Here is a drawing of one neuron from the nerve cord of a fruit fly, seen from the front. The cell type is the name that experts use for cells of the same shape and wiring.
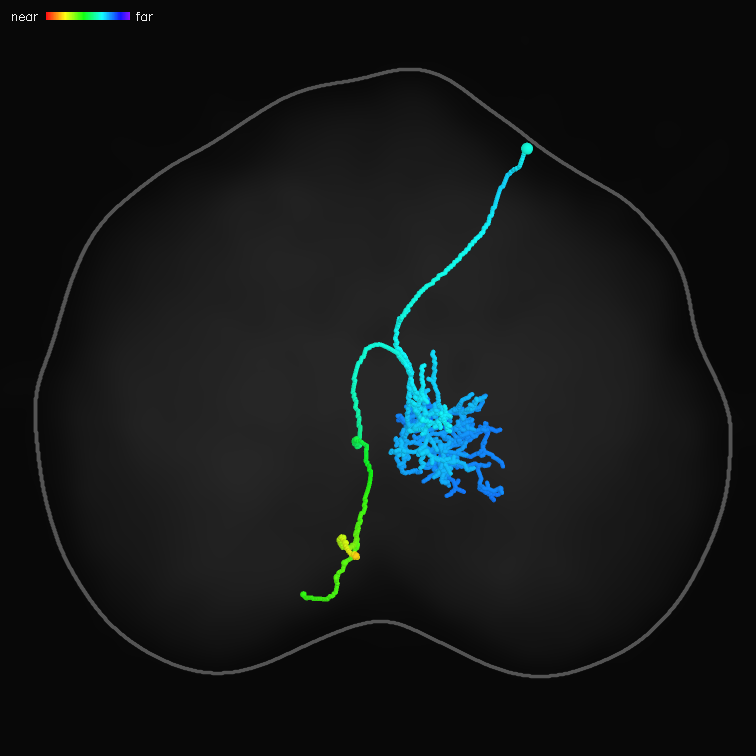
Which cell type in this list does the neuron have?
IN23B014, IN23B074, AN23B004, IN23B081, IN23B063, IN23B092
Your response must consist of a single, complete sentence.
With respect to cell type, this neuron is IN23B092.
